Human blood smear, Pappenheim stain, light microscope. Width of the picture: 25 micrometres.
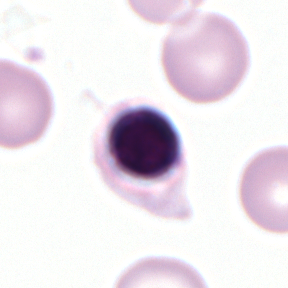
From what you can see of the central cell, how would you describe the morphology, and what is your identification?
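Look first at the outline: it is irregular and drawn out to a tapering point at the lower right. A thin pale strand projects from its upper left edge. The nucleus sits off-centre, toward the upper part, and shows no nucleoli. This is a normoblast.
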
